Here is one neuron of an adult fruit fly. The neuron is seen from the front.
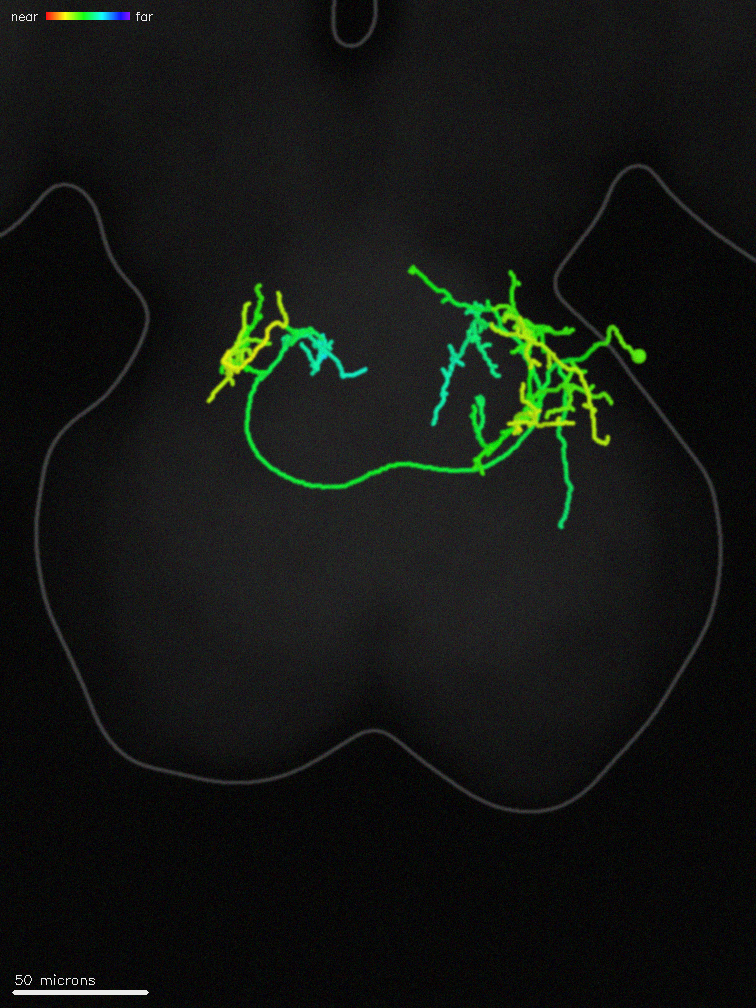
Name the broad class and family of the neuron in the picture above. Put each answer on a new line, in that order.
nerve-cord intrinsic neuron
hemilineage 19B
